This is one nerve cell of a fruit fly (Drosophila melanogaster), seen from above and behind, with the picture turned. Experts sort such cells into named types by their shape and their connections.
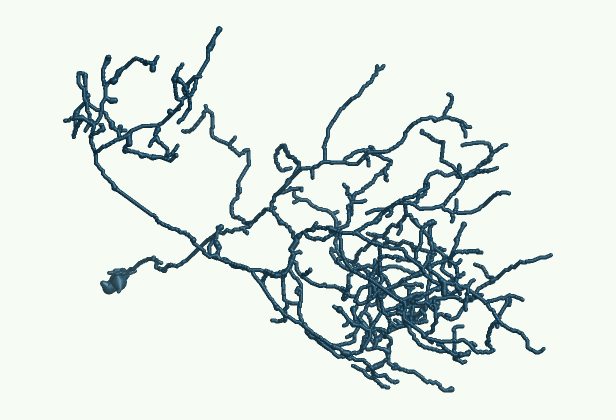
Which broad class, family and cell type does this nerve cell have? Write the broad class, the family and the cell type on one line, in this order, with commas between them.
central-brain intrinsic neuron, hemilineage SMPad1, SMP088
